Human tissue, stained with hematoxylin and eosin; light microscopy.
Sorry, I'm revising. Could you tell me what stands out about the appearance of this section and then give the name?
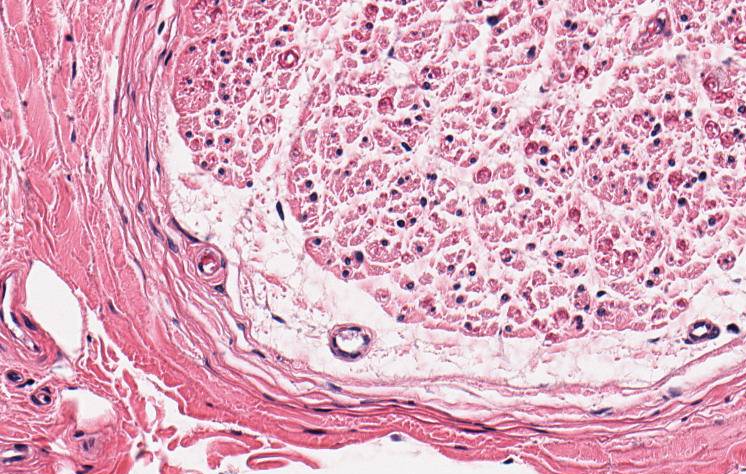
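Position: one large rounded nerve fascicle sits in the upper right of the field, with layered connective tissue bounding its left and lower sides. Contents: its nerve fibres are cut across, showing as many small round profiles. Sheath: thin concentric layers holding flattened, elongated nuclei. Surroundings: dense pink wavy collagen bundles fill the left side and bottom of the field, outside the sheath. Name: tibial nerve.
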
